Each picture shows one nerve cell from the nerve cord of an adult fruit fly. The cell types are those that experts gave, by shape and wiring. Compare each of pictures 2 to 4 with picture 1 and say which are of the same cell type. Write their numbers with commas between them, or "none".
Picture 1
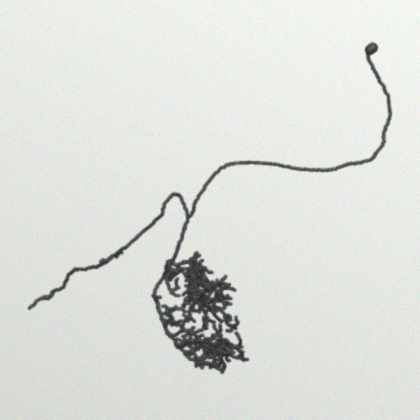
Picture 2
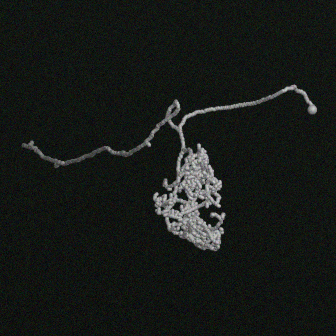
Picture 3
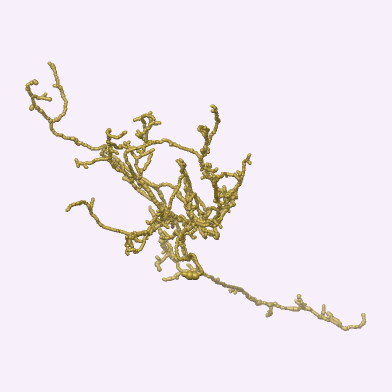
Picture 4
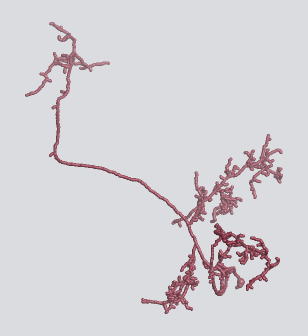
2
